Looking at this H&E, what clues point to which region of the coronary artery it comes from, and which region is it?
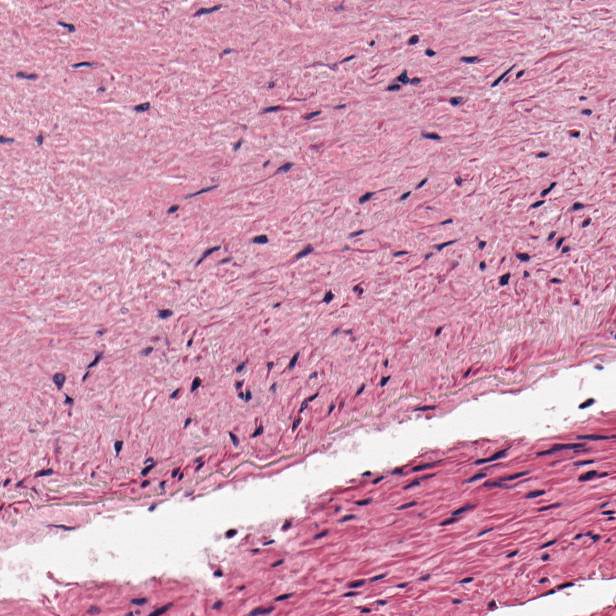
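The large upper layer, tunica intima, consists of pale pink, finely fibrillar, loosely textured fibres.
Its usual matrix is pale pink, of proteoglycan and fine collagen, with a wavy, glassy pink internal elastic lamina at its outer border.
A thin wavy line runs just above the cleft, parallel to it. Below the narrow white diagonal cleft across the lower field, tissue is more densely eosinophilic, with closely packed elongated nuclei parallel to the cleft.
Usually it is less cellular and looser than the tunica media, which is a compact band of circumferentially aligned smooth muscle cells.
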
